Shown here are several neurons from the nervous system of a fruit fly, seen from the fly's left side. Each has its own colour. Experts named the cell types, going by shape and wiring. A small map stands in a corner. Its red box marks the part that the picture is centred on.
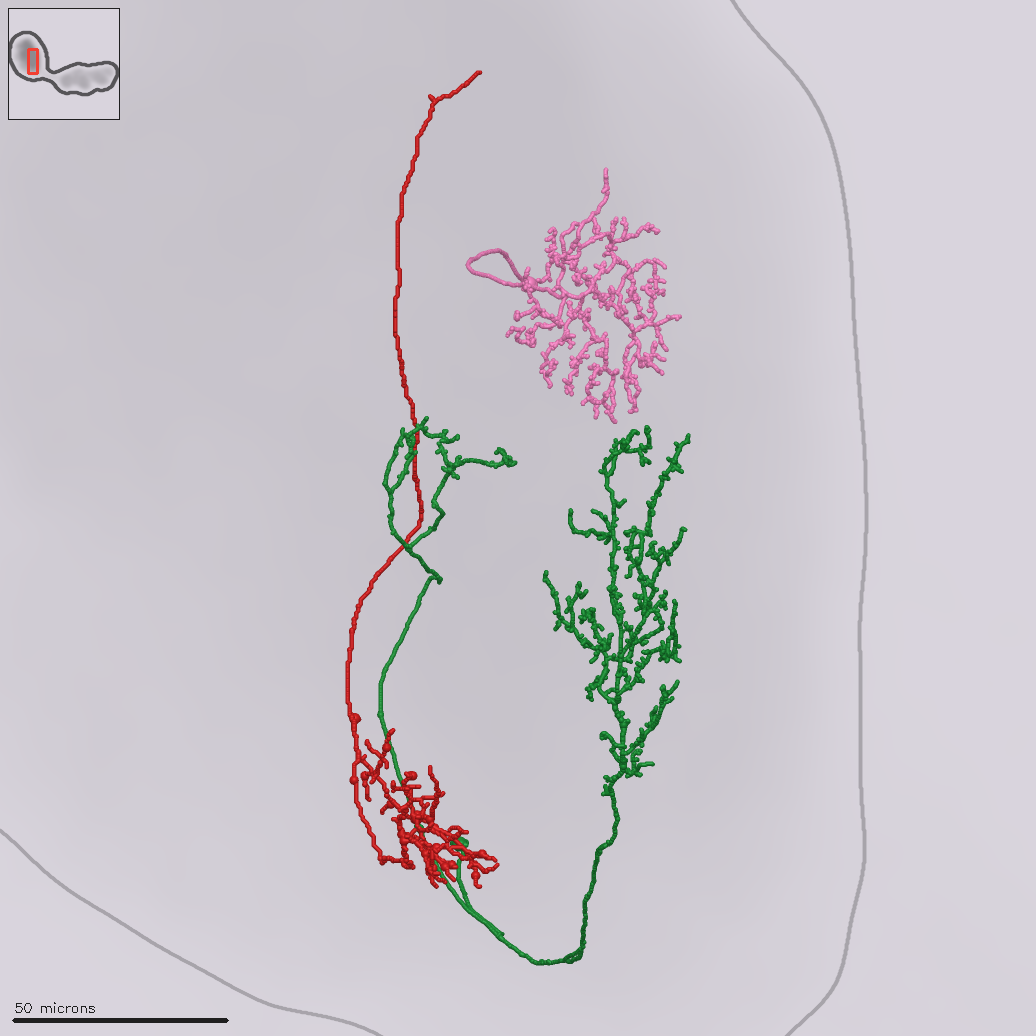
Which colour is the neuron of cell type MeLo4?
green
